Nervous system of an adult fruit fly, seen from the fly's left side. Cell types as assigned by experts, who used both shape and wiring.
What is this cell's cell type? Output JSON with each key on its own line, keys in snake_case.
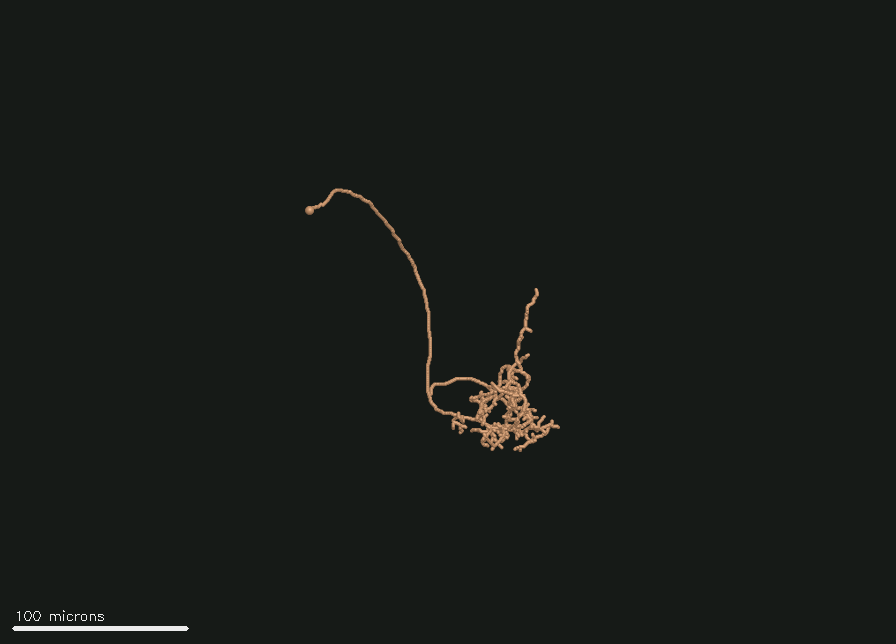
{
 "cell_type": "WEDPN14"
}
